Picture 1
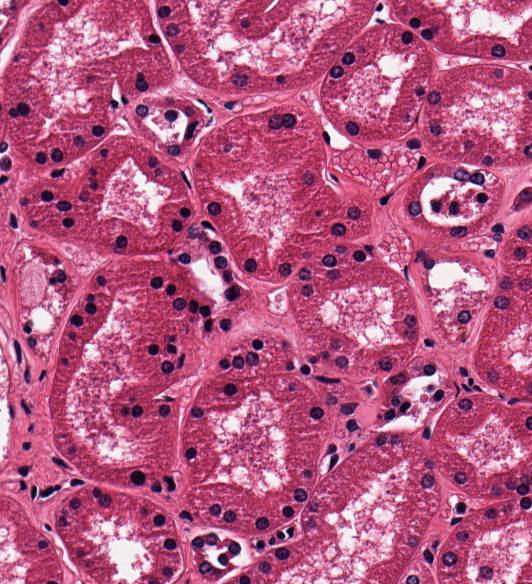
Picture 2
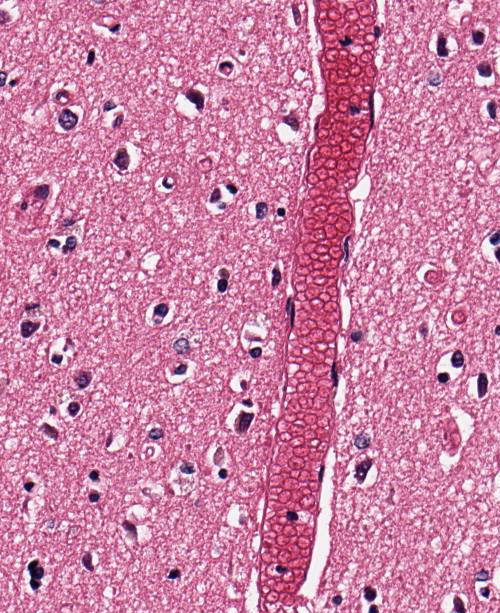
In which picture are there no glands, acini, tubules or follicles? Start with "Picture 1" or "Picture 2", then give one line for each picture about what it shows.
Picture 2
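In picture 1: The whole field is packed with rounded tubules cut in cross-section, lying back to back with very little tissue between them.
In picture 2: Cells lie scattered singly through the background, with no epithelium or glands anywhere in the field.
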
